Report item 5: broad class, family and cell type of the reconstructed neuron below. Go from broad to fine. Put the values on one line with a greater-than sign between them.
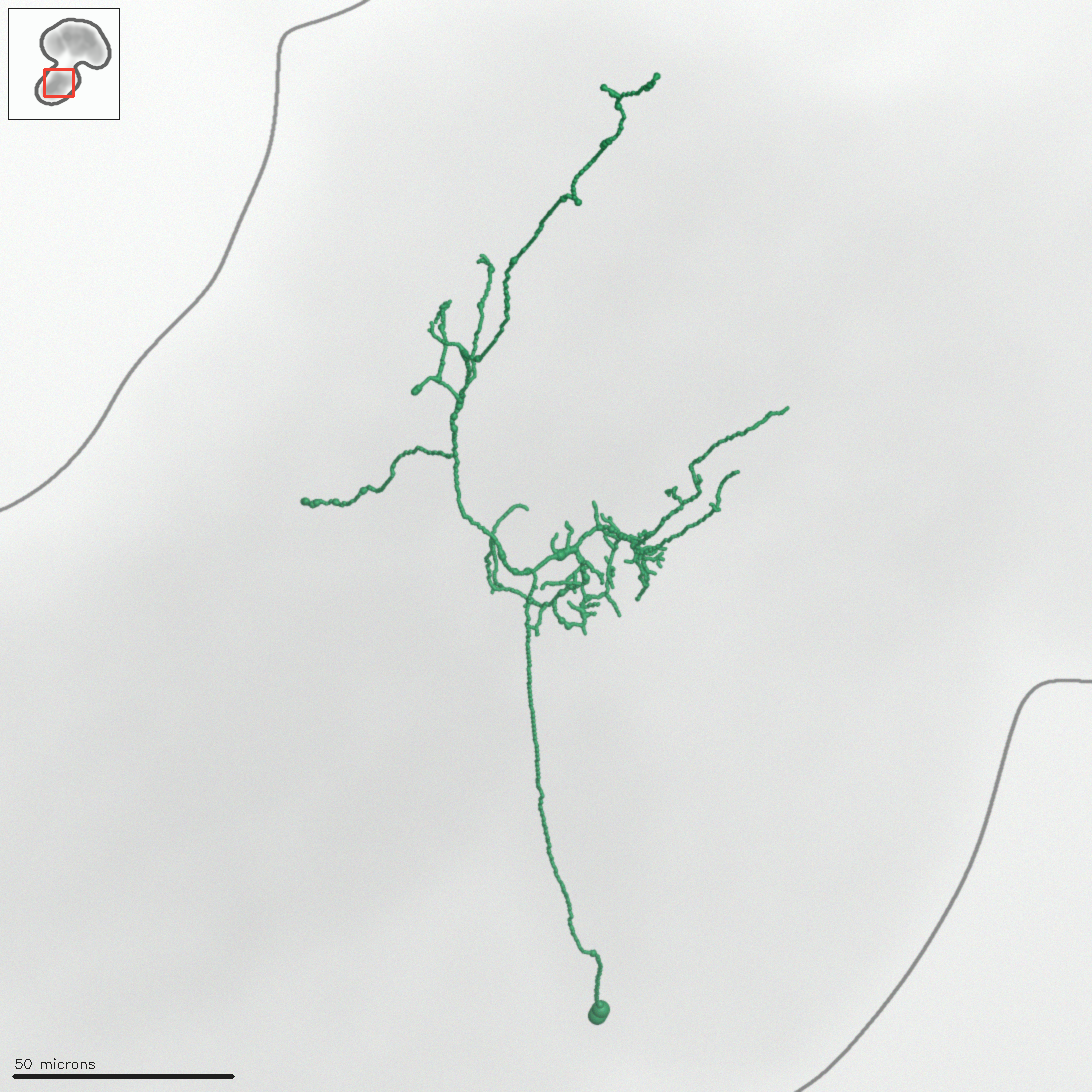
nerve-cord intrinsic neuron > hemilineage 08B > IN08B088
